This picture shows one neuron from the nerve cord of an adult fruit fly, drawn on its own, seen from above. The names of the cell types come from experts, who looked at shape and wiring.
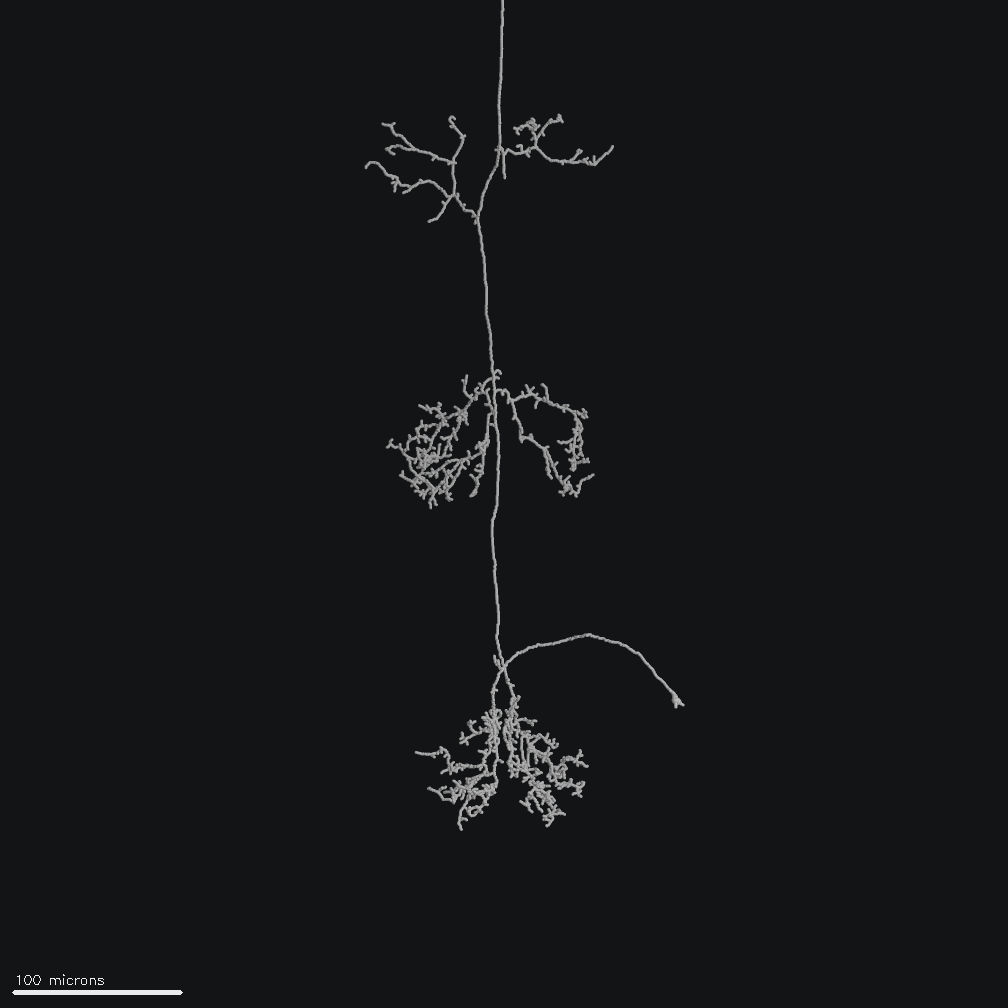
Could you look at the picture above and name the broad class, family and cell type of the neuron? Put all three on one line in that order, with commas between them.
ascending neuron, hemilineage 09B, AN09B032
